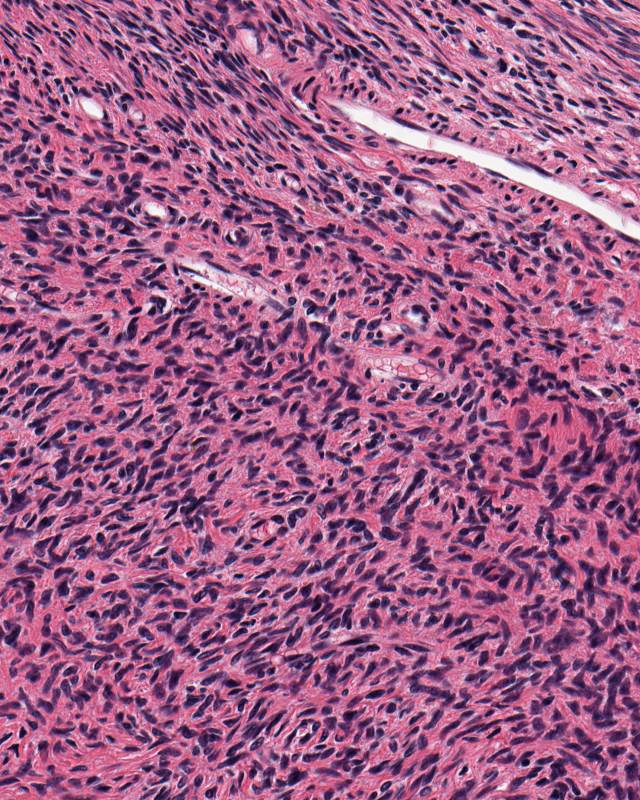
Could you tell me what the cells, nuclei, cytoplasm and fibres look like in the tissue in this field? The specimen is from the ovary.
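Spindle-shaped cells, densely packed, fill the whole field. In the upper part they lie roughly parallel, running obliquely downward toward the right; in the lower half, though, they form short interlacing bundles with no single direction. The nuclei stain dark and are elongated to oval.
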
